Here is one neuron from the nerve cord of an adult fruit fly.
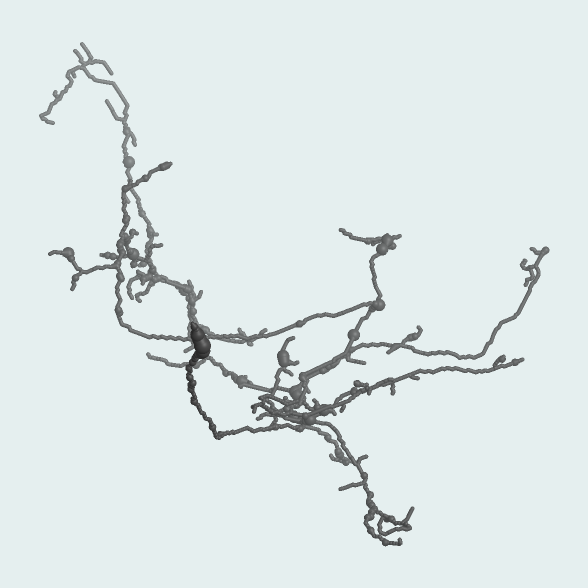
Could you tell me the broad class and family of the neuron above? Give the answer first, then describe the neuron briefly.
It is a nerve-cord intrinsic neuron. The family is hemilineage 09B. Dozens of branch ends can be seen. As drawn here it is about as wide as it is tall.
